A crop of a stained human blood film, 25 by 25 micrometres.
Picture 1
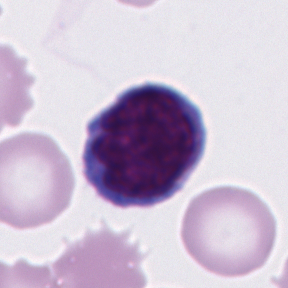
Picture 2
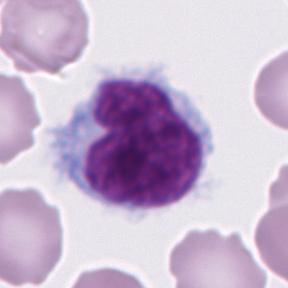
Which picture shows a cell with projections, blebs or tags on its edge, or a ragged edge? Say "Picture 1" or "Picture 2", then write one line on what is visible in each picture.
Picture 2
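Picture 1: The cell's outline is roundish and smooth.
Picture 2: The cell's border is ragged, with fine hair-like projections along much of its edge.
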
